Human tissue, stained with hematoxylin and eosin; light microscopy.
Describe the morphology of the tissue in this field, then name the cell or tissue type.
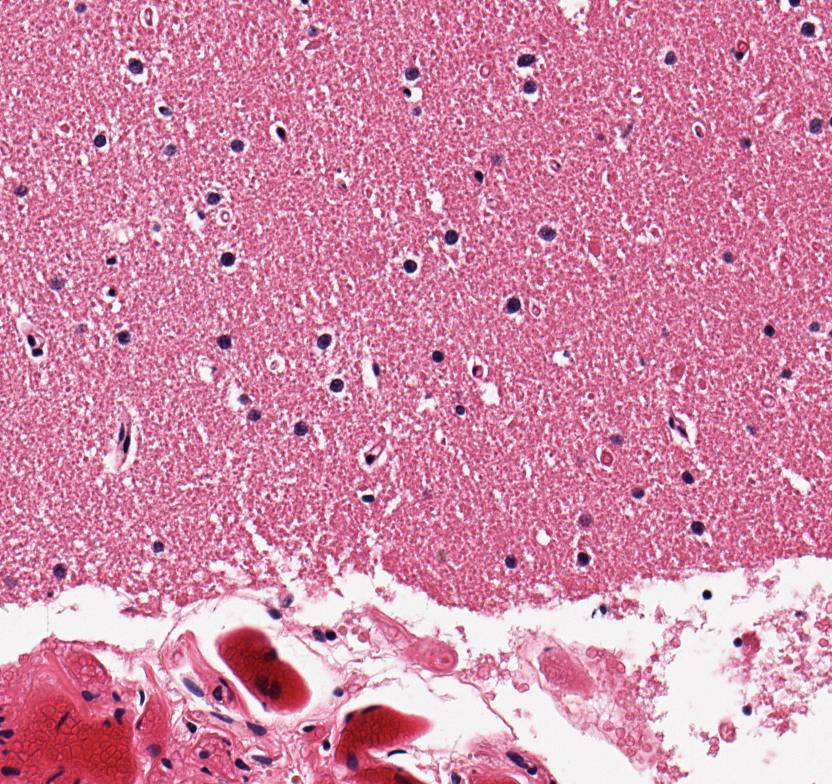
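The upper three-quarters of the field consists of a uniform, finely granular pink matrix with no organised units. Small round dark-blue nuclei are scattered singly and evenly through it, many sitting within a clear pale halo. Below a gap lies loose, pale, wispy tissue containing vessels and scattered cells. The tissue is cerebellum.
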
